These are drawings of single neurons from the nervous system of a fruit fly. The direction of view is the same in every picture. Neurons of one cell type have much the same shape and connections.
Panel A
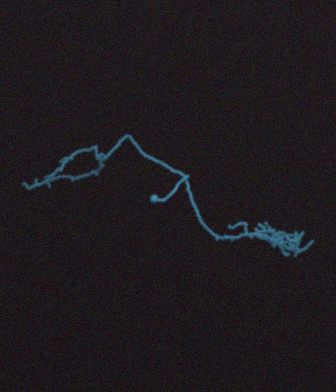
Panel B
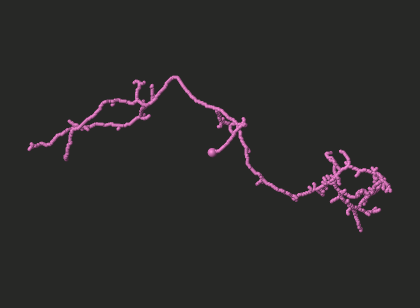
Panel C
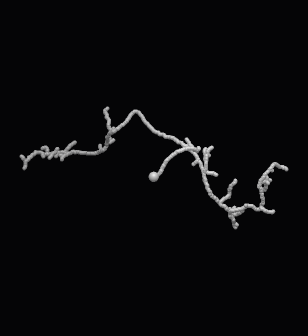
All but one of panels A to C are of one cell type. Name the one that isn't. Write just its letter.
C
